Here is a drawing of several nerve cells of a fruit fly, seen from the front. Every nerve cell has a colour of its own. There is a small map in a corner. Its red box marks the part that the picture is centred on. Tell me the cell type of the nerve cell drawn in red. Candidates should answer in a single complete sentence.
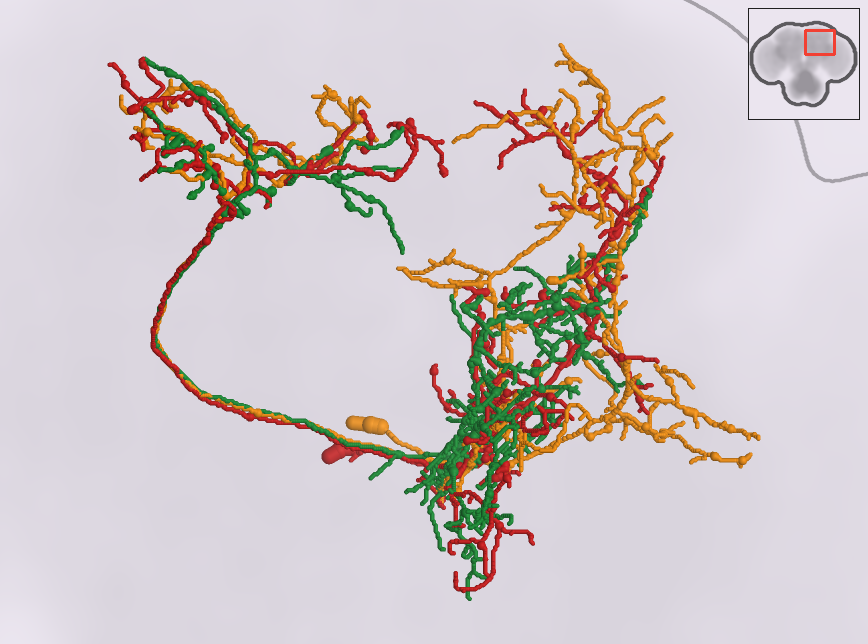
It is CB1795 that this nerve cell is, by cell type.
